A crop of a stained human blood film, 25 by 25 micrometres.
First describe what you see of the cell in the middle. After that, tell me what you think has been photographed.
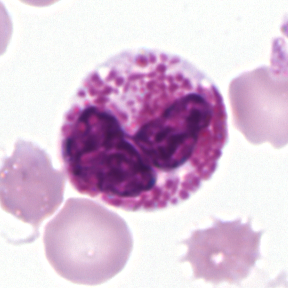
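Two lobes make up the nucleus, and its chromatin is dark purple and coarsely clumped. Coarse, round, reddish-pink granules pack the cytoplasm. The cell measures about 14 micrometres across. It is an eosinophil.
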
